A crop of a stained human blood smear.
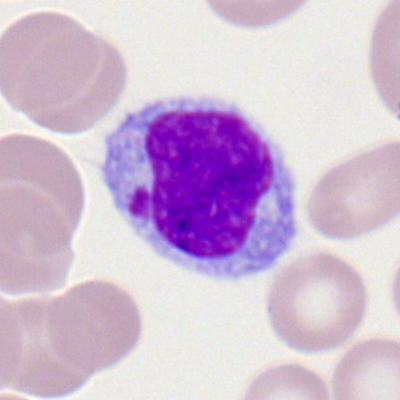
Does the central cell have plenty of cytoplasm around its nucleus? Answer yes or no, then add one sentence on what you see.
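No. The nucleus fills most of the cell.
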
